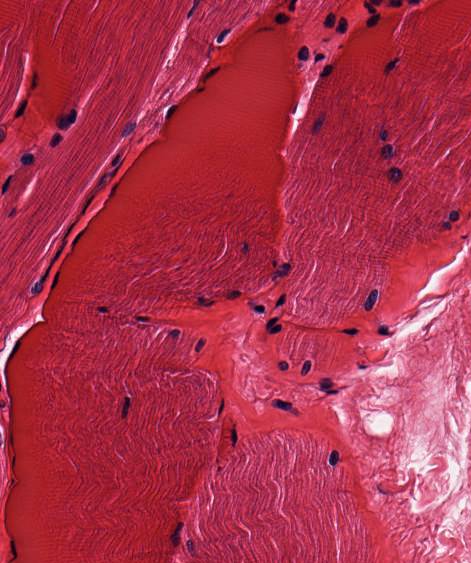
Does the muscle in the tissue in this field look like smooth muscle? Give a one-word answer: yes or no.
No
